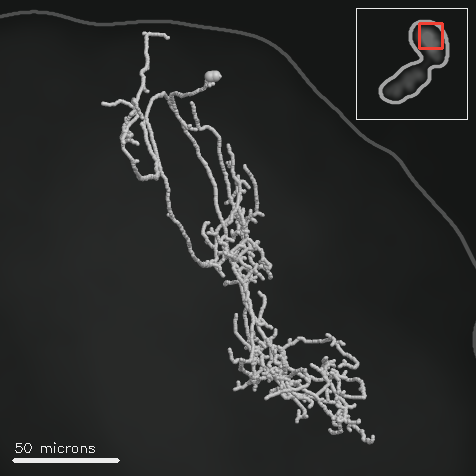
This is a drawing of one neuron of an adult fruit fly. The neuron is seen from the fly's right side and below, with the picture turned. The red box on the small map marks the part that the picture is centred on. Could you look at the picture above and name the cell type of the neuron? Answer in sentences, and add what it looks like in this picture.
It is of cell type SIP116m. It is a central-brain intrinsic neuron. Its cell body lies at the top of the picture. By the scale bar it is about 200 microns tall in this view. Dozens of branch ends can be seen.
